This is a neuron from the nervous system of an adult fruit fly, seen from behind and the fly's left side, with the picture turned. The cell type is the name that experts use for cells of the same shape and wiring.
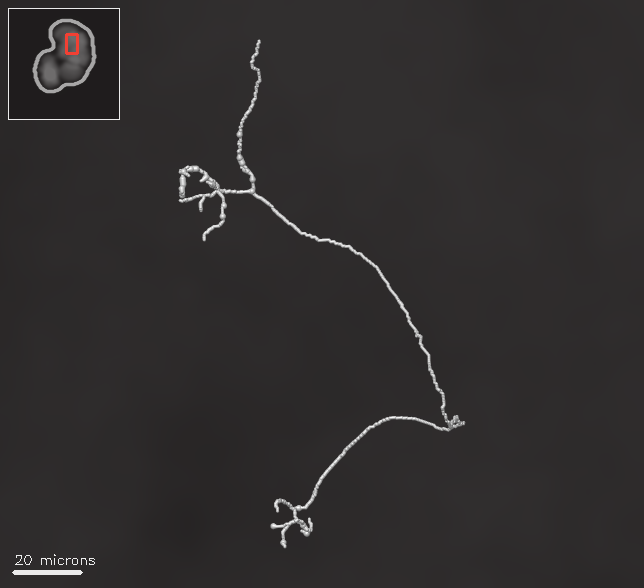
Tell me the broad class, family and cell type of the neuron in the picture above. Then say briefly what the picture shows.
Its broad class is sensory neuron entering the brain. The name of its family is class olfactory. Its cell type is ORN_VA3. The drawing shows no cell body. From top to bottom in the picture it spans about 150 microns.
